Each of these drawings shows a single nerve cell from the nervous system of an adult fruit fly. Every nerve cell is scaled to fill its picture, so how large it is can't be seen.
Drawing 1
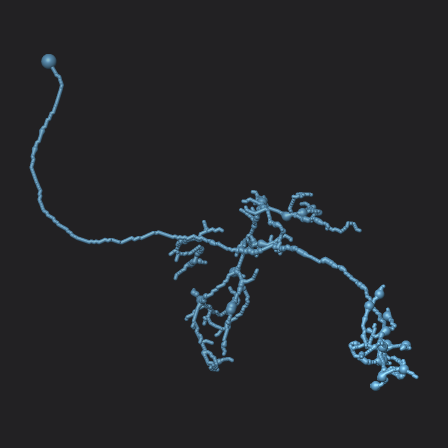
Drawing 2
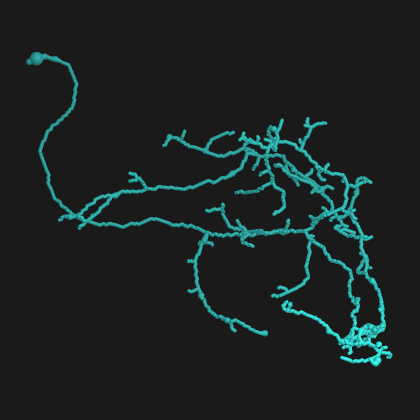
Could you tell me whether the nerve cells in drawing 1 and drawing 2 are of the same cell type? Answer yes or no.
no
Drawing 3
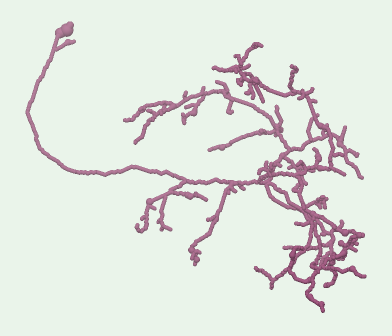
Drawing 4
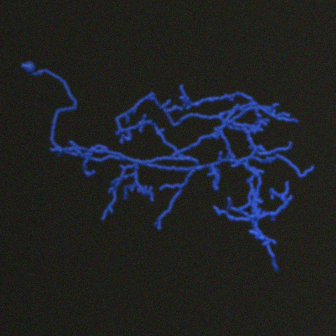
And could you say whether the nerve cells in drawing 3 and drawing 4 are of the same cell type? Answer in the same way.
yes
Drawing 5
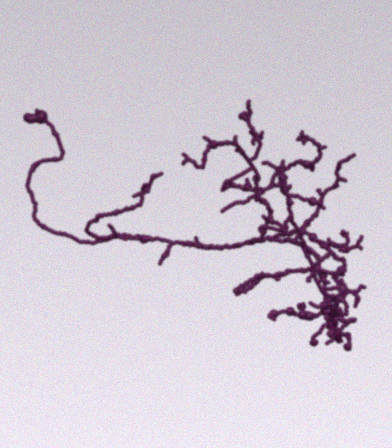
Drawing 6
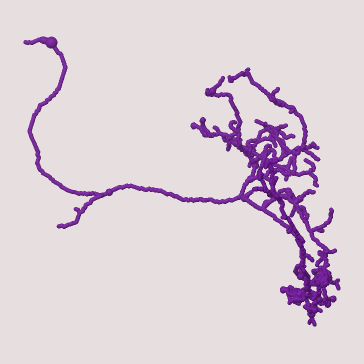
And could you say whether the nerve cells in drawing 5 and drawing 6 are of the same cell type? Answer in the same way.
yes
